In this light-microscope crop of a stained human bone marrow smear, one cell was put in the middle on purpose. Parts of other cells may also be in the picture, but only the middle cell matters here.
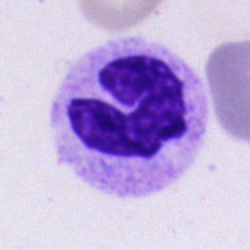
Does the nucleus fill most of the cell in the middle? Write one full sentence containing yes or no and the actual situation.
No, the nucleus is surrounded by broad cytoplasm.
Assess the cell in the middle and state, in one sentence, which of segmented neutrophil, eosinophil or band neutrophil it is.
The cell at the middle of the frame should be recorded as a band neutrophil.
